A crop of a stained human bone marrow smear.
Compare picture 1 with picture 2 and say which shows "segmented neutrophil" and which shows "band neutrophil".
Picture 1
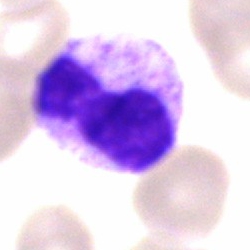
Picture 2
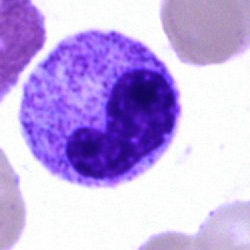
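1: segmented neutrophil. 2: band neutrophil. Outline: round in both; smooth in 2. Chromatin: dark purple in both; dense in 1, coarsely clumped in 2.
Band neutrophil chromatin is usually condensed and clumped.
Nucleoli: none seen in 1. Nucleus in 2: indented, curving round a concavity that faces upper left; off-centre toward lower right.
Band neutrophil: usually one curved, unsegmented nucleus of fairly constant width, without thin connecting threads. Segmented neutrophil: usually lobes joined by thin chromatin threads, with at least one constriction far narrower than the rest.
Cytoplasm in 2: abundant, pale lilac-blue, no vacuoles. Pale red cells close to 1 on several sides.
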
